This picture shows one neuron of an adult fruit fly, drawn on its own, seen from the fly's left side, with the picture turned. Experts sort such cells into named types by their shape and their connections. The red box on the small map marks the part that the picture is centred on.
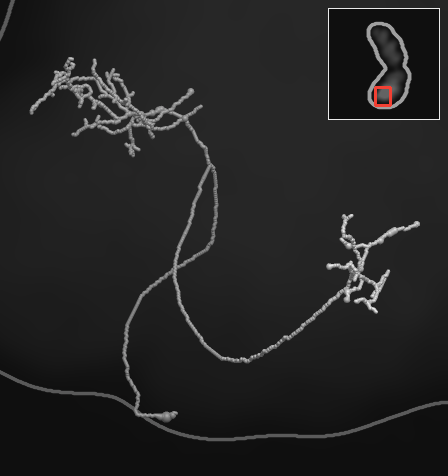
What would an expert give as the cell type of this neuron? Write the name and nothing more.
CB4112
